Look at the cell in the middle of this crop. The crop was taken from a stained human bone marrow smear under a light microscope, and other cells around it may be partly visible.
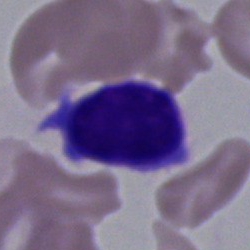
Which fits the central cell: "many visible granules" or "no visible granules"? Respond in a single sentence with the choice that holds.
The cytoplasm of the cell shows no visible granules.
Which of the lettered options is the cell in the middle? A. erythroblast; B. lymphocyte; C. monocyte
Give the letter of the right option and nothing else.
B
